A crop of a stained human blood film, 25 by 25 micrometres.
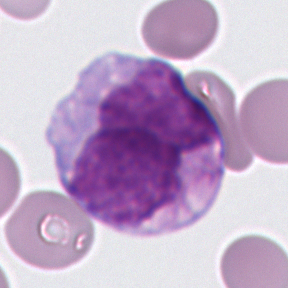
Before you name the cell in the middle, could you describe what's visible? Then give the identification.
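Roughly round outline on this one, with the edge slightly ruffled at the upper left. The nucleus is irregular and folded, with indentations in its outline. Chromatin's fine and lacy rather than coarsely clumped, and the cytoplasm has no coarse granules. It's an atypical promyelocyte.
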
